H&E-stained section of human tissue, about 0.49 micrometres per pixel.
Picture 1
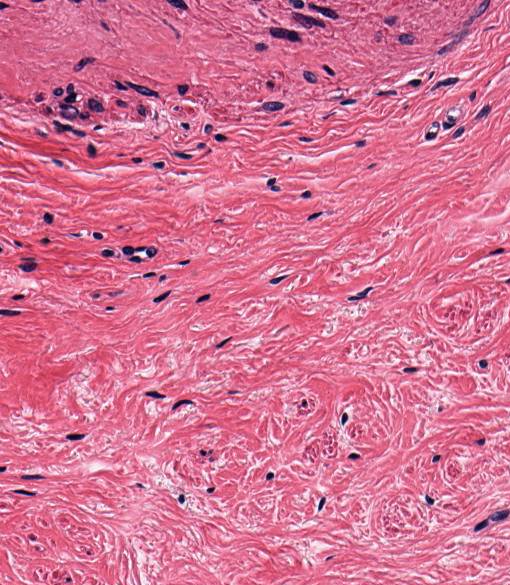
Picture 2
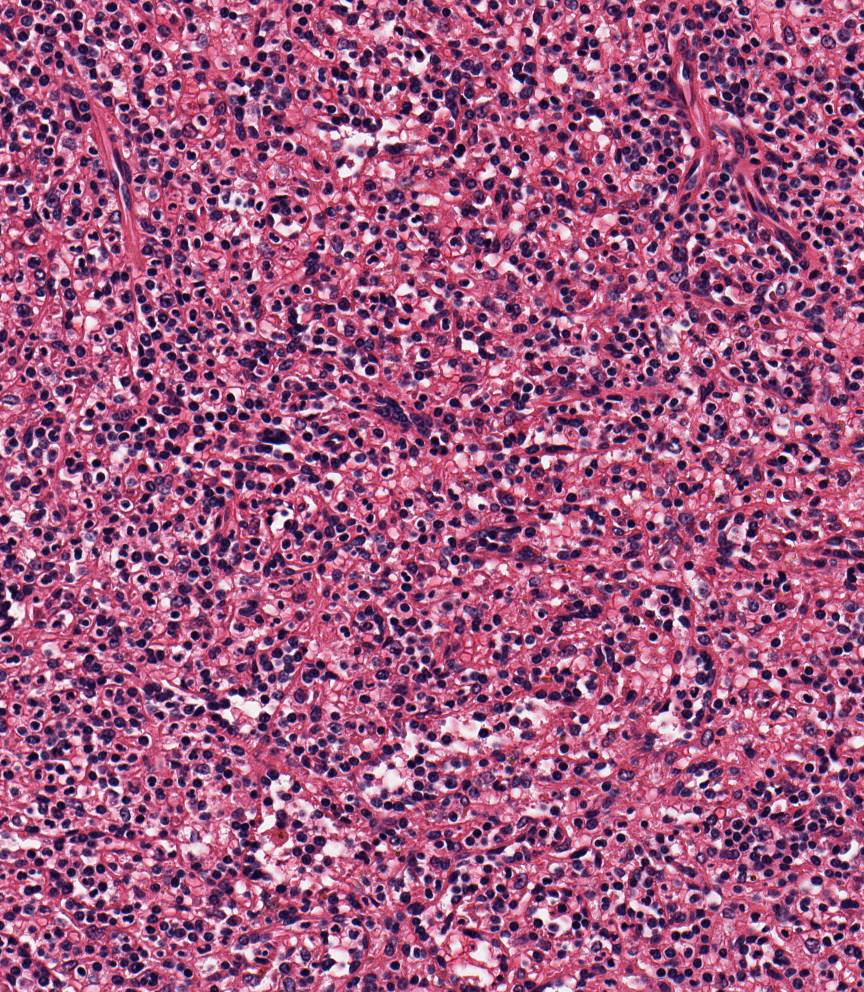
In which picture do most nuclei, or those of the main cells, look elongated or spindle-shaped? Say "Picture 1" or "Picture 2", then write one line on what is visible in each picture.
Picture 1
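What picture 1 shows: Most nuclei in the field are scattered, dark and thin spindle-shaped.
What picture 2 shows: Most nuclei are small, round and darkly stained.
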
